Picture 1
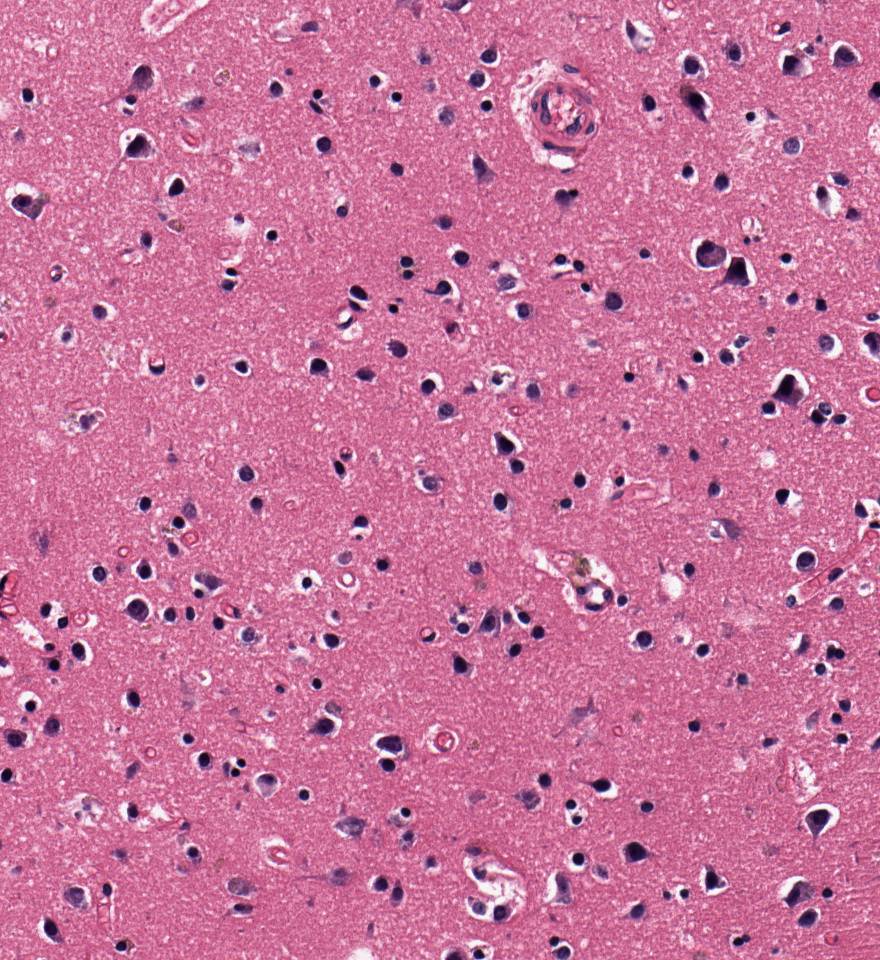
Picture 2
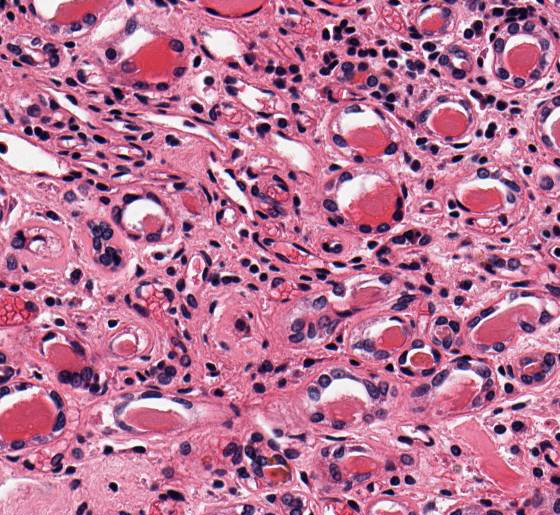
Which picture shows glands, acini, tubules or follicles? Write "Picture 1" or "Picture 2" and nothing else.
Picture 2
